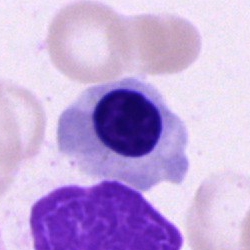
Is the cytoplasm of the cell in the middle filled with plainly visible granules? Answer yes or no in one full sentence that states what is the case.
No, its cytoplasm is free of any visible granules.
